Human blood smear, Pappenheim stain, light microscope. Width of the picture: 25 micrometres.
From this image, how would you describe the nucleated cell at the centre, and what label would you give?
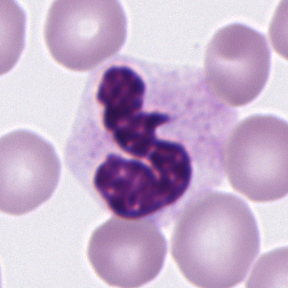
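The nucleus is folded and twisted into an irregular shape with deep indentations. Its chromatin stains deep purple, and no nucleoli are visible within it. The cytoplasm is a pale greyish lilac. This is a segmented neutrophil.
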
